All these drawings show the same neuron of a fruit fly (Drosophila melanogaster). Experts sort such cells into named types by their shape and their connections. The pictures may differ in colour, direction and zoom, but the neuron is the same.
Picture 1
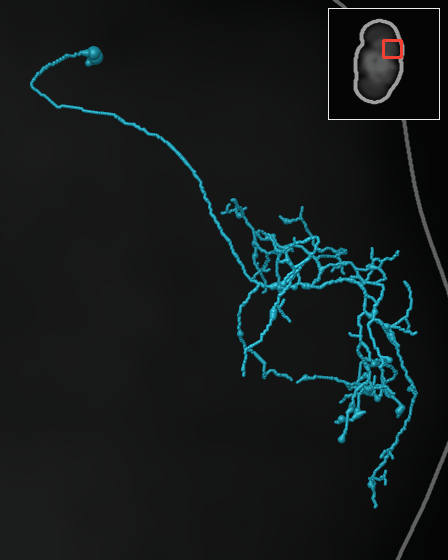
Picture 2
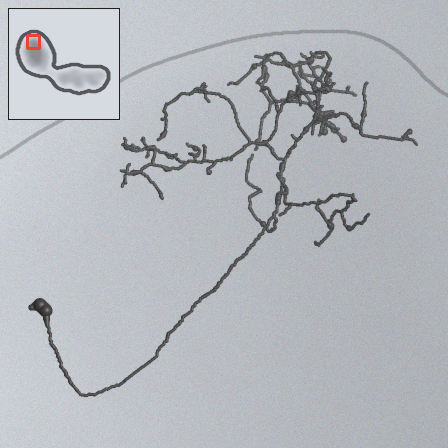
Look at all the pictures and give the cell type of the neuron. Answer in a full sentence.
The cell type is CB4123.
